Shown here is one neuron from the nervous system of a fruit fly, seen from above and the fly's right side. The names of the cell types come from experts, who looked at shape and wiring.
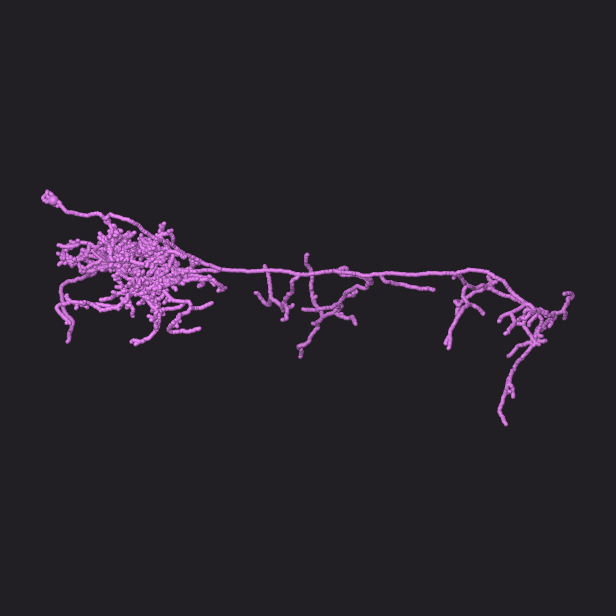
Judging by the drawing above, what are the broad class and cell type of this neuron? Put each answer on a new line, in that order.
nerve-cord intrinsic neuron
INXXX062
